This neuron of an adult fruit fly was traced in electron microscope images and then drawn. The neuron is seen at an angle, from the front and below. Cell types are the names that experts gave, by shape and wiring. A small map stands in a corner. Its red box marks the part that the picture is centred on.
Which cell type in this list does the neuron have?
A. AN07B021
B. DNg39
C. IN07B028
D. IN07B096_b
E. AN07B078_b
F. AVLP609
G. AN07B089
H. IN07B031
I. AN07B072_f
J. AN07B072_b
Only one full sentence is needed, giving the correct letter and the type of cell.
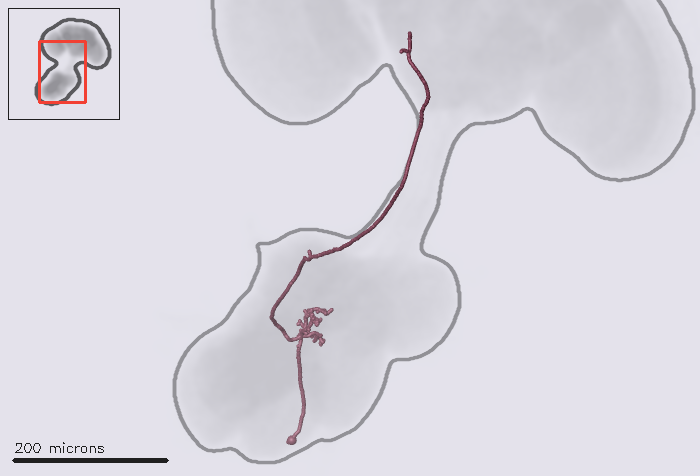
The cell type assigned to the neuron is AN07B072_f, under option I.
